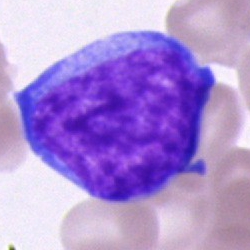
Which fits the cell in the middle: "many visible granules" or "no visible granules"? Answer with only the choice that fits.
No visible granules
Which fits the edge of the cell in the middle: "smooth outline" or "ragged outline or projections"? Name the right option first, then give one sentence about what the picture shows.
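Ragged outline or projections. A small blue cytoplasmic tag sticks out at the lower right edge of the cell.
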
